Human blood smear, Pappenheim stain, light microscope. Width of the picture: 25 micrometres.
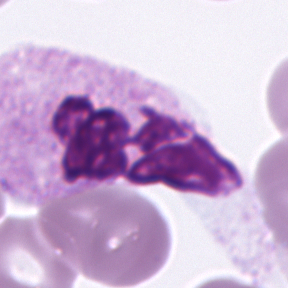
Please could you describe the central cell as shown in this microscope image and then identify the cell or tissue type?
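Fine pinkish-purple granules dust the cytoplasm, and you won't see any vacuoles in it. The nucleus is drawn out horizontally into two main masses with a narrower part joining them. No nucleoli show in it. That one's a segmented neutrophil.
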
